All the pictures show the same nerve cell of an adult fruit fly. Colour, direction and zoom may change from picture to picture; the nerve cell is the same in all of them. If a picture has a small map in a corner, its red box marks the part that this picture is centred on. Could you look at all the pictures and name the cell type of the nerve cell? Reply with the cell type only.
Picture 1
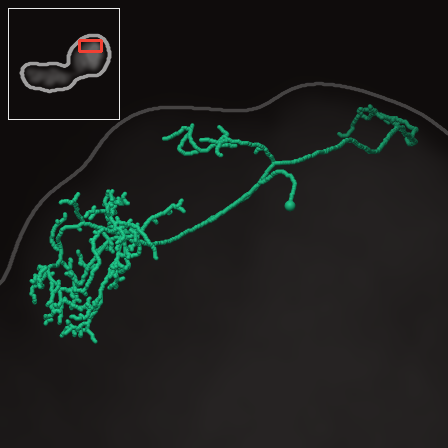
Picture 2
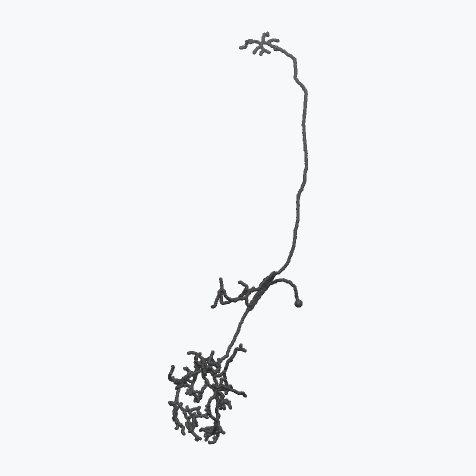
LHAD3a1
